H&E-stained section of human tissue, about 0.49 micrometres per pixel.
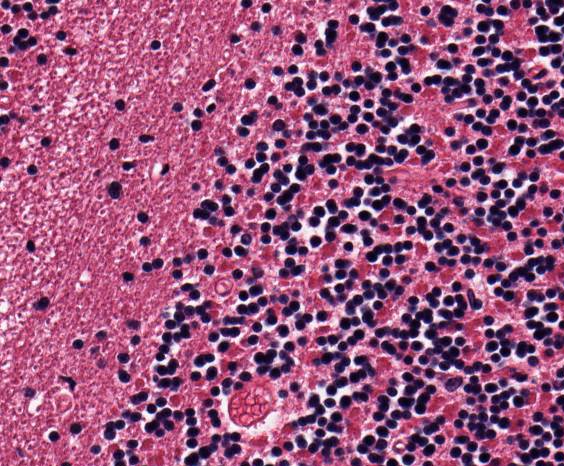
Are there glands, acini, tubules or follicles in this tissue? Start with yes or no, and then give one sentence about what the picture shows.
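No. No epithelium or glands are present anywhere in the field.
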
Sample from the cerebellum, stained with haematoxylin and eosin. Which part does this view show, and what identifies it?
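The granular layer is the crowded zone on the right of the field. See how small, round, darkly stained nuclei crowd it, each with very little cytoplasm.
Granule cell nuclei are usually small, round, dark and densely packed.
The left zone, by contrast, is pale pink, finely textured and poor in cells, with only sparse small dark nuclei. An oblique border runs between them from the upper middle down to the lower left.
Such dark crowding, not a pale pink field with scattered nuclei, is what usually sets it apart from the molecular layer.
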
